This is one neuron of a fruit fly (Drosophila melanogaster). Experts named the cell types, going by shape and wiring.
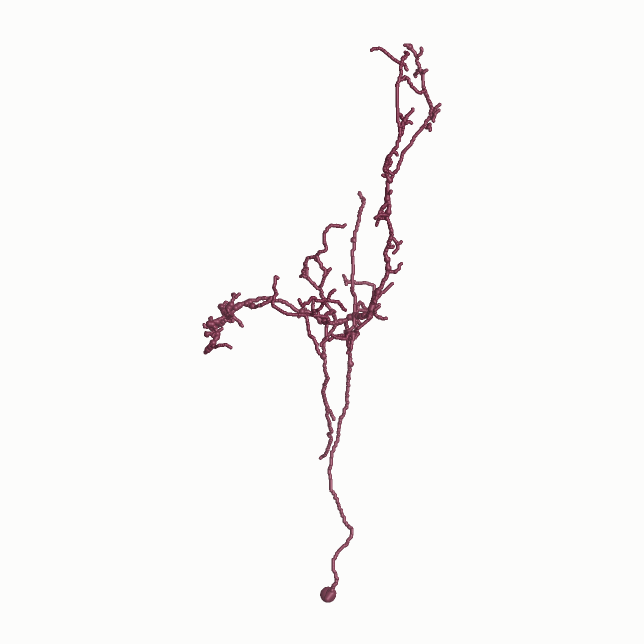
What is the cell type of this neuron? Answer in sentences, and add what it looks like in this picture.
Its cell type is CB2084. This is a central-brain intrinsic neuron. Dozens of branch ends can be seen. As drawn here it is taller than it is wide.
